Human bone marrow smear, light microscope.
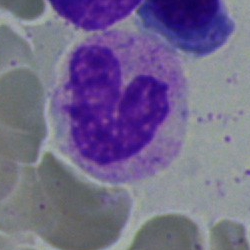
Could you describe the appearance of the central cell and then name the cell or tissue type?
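First, the nucleus is deeply notched from the top, forming a U shape with two thick limbs. Second, its chromatin is dense and coarsely clumped. Third, the cytoplasm is pale pinkish-lilac and holds fine, scattered pinkish-purple granules. The cell is a band neutrophil.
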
